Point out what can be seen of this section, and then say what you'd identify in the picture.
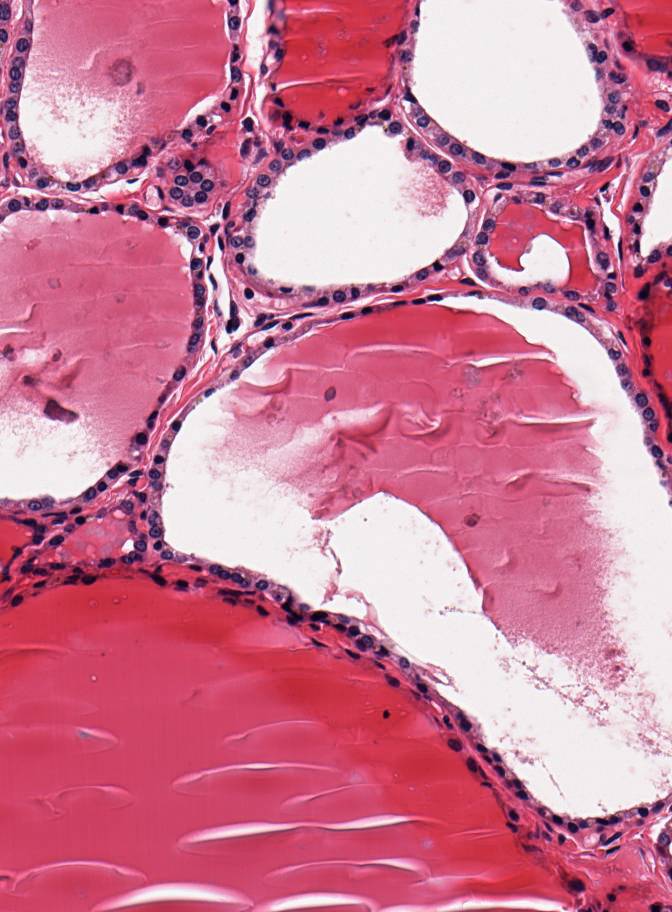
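Closely packed rounded follicles vary in size, the largest at lower left. Each is lined by one layer of flattened to low cuboidal epithelial cells, their small, round, dark-staining nuclei evenly spaced along the rims. Scant stroma forms thin pink fibrous septa. This is thyroid.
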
